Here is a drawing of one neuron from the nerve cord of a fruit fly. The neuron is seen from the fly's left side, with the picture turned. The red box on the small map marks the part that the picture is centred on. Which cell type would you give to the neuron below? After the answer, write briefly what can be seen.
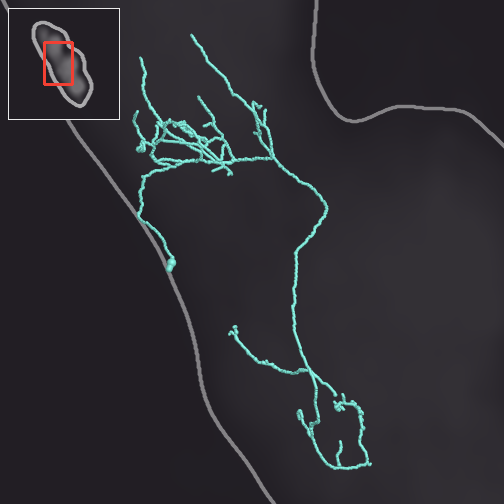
It is of cell type IN17A115. It is a nerve-cord intrinsic neuron. As drawn here it is taller than it is wide.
